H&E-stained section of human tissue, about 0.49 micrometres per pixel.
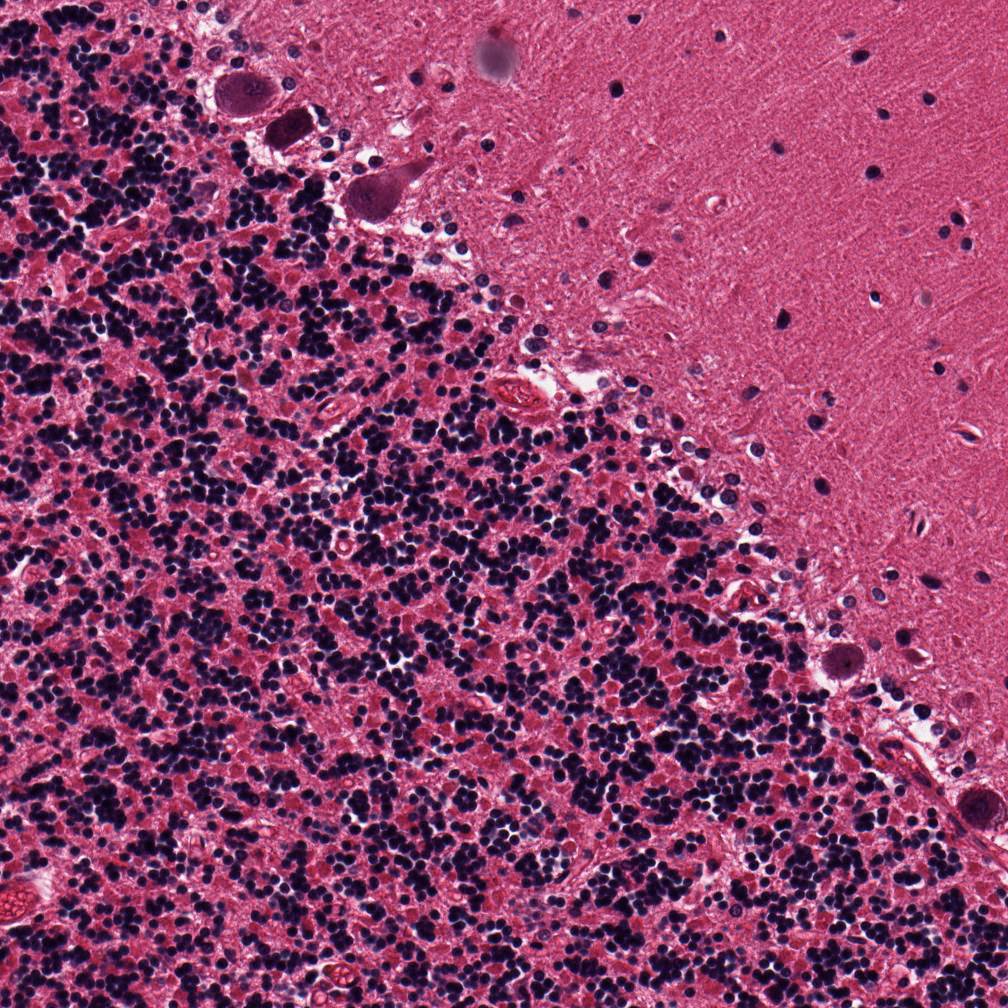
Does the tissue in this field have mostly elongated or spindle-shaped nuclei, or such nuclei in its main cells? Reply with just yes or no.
No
